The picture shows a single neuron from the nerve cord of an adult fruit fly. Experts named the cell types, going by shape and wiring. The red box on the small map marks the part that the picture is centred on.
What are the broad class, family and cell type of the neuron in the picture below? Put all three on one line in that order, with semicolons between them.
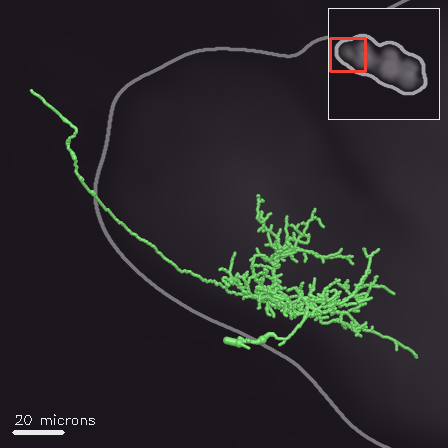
motor neuron of the nerve cord; hemilineage 06A; MNad16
